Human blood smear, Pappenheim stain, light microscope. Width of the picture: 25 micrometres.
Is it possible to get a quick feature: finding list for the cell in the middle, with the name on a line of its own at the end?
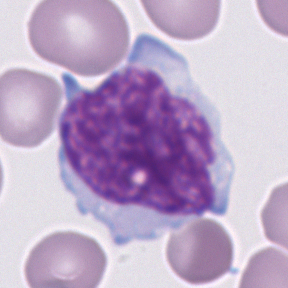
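Nucleus: irregular, surface folded or grooved
Size: nucleus about 15 by 11 micrometres
Chromatin: coarse, clumped, paler gaps between darker strands
Spot: small, clear, round, lower nucleus
Projection: pointed, cytoplasmic, upper left of cell
Name: myeloblast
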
